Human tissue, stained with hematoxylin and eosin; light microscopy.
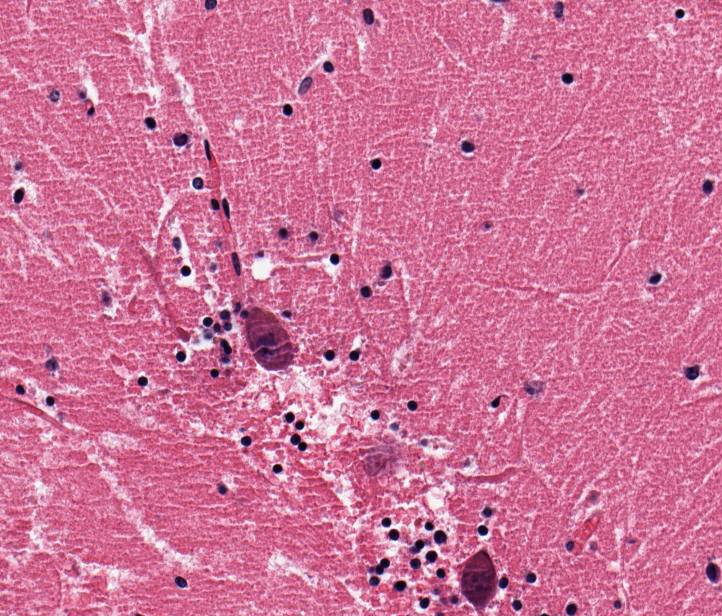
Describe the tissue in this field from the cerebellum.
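A finely fibrillary pink background fills the whole field, with small dark nuclei scattered sparsely through it. Most of these nuclei are round, with little cytoplasm visible around them. Just above the large cell at the bottom of the field, small round dark nuclei crowd into a cluster. A thin capillary lined by elongated dark nuclei runs obliquely from the upper left toward the large cell left of centre.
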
